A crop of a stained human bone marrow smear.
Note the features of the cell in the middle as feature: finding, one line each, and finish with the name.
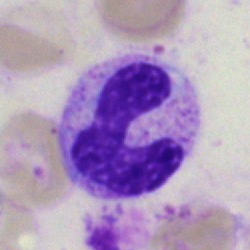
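Nucleus shape: bent into a curved C, opening to the right
Chromatin: dark purple, coarsely clumped
Nucleoli: none visible
Vacuoles: none in the cytoplasm
Name: band neutrophil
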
